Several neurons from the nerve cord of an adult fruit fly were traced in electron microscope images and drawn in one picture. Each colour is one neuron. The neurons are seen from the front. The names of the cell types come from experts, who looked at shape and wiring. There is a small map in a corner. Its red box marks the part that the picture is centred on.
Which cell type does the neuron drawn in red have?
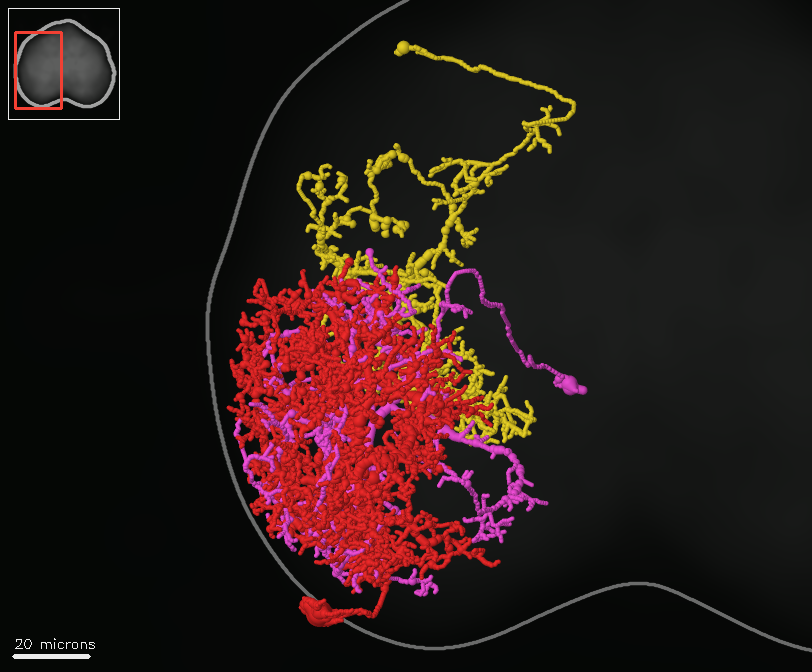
IN13A001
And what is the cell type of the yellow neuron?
IN03A053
